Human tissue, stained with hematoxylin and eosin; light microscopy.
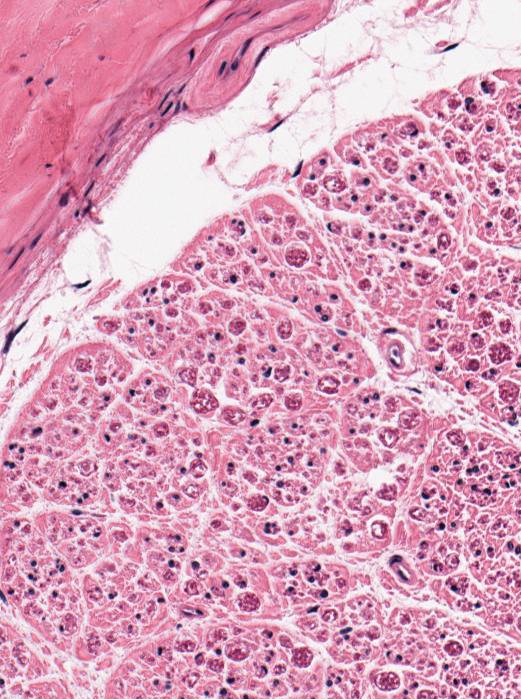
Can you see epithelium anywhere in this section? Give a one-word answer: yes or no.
No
